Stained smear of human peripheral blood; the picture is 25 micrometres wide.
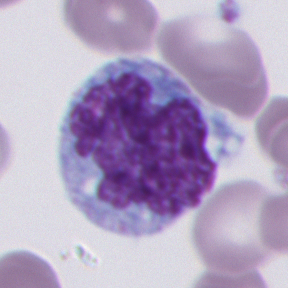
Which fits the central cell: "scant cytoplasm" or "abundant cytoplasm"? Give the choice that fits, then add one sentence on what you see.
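Scant cytoplasm. The nucleus fills most of the cell, leaving a cytoplasm rim that is widest at the lower left.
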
